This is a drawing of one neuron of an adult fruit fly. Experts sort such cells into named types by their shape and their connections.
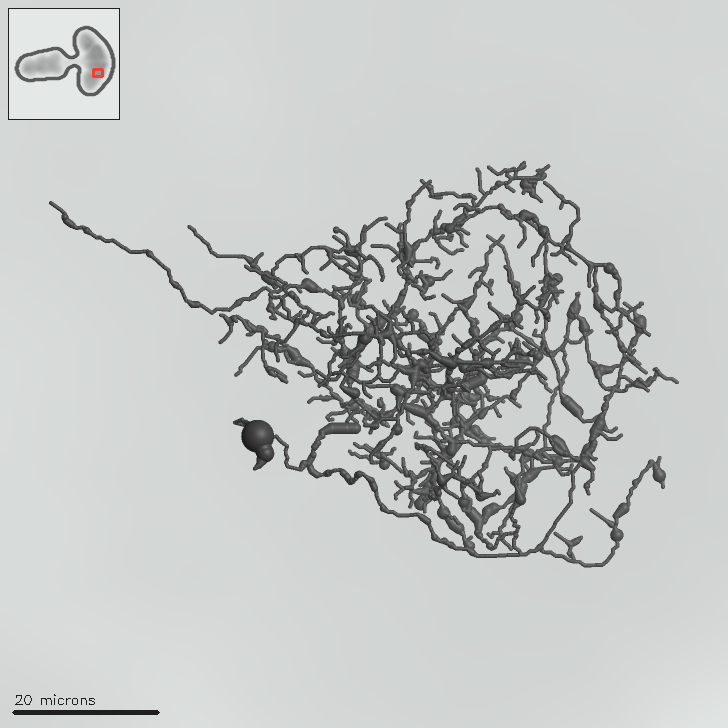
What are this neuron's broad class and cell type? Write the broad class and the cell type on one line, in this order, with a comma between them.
central-brain intrinsic neuron, AVLP353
